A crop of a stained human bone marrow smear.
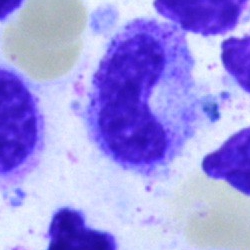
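Band neutrophil, shown as the cell in the middle of this stained human bone marrow smear. Notice its kidney-shaped nucleus, with the indentation on the right side. The chromatin stains deep purple and looks condensed rather than fine and lacy. Its cytoplasm is pale greyish-blue and holds only fine, faint granules; you won't find coarse orange-red granules anywhere in it.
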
